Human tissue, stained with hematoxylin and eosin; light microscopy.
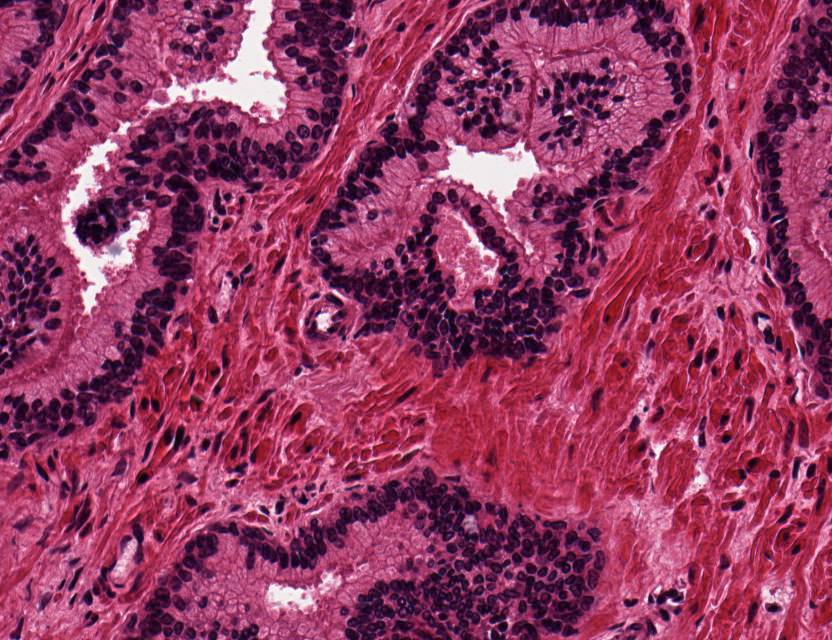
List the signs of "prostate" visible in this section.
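In this section of prostate, the clearest match is the gland outlines: the linings fold inward, so the glands are irregular rather than round.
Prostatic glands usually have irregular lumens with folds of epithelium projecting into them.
The epithelial nuclei are dark and crowded toward the base of the cells, making a dark band along each gland's outer edge.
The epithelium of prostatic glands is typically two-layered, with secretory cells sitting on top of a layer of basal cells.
Between the glands the stroma is deeply eosinophilic and holds many spindle cells with elongated dark nuclei.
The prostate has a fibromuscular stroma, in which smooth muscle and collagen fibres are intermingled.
There is also a small round vessel with a tiny lumen in the stroma at centre-left.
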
